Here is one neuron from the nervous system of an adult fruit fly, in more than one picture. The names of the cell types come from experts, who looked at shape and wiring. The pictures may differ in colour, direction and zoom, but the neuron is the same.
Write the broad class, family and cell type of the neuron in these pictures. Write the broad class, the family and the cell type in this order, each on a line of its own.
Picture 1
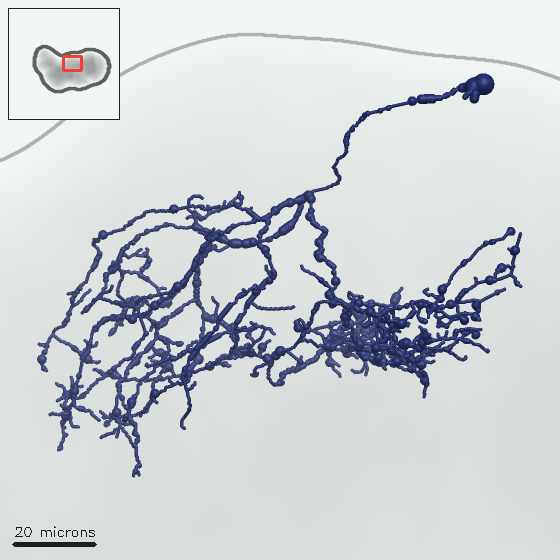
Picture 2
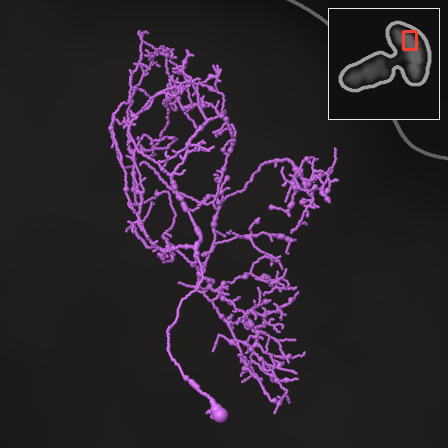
central-brain intrinsic neuron
hemilineage SLPpm3
SLP442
